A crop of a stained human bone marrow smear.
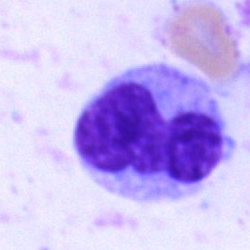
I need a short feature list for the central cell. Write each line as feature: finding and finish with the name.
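Outline: round, smooth edge
Nucleus: two lobes joined in the middle, not separated by cytoplasm
Nucleolus: none distinct in either lobe
Cytoplasm: moderate pale blue rim around the nucleus
Name: monocyte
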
